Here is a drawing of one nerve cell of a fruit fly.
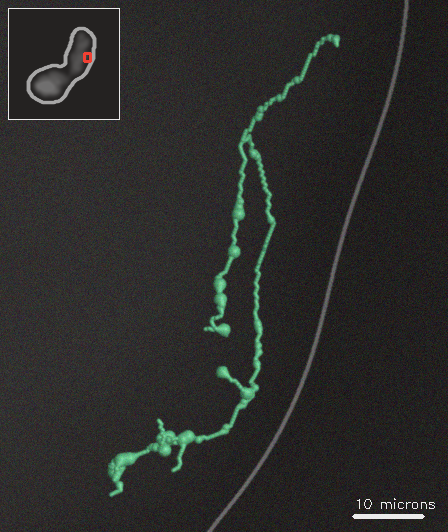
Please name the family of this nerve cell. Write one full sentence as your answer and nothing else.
Within family class mechanosensory tactile is found this nerve cell.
